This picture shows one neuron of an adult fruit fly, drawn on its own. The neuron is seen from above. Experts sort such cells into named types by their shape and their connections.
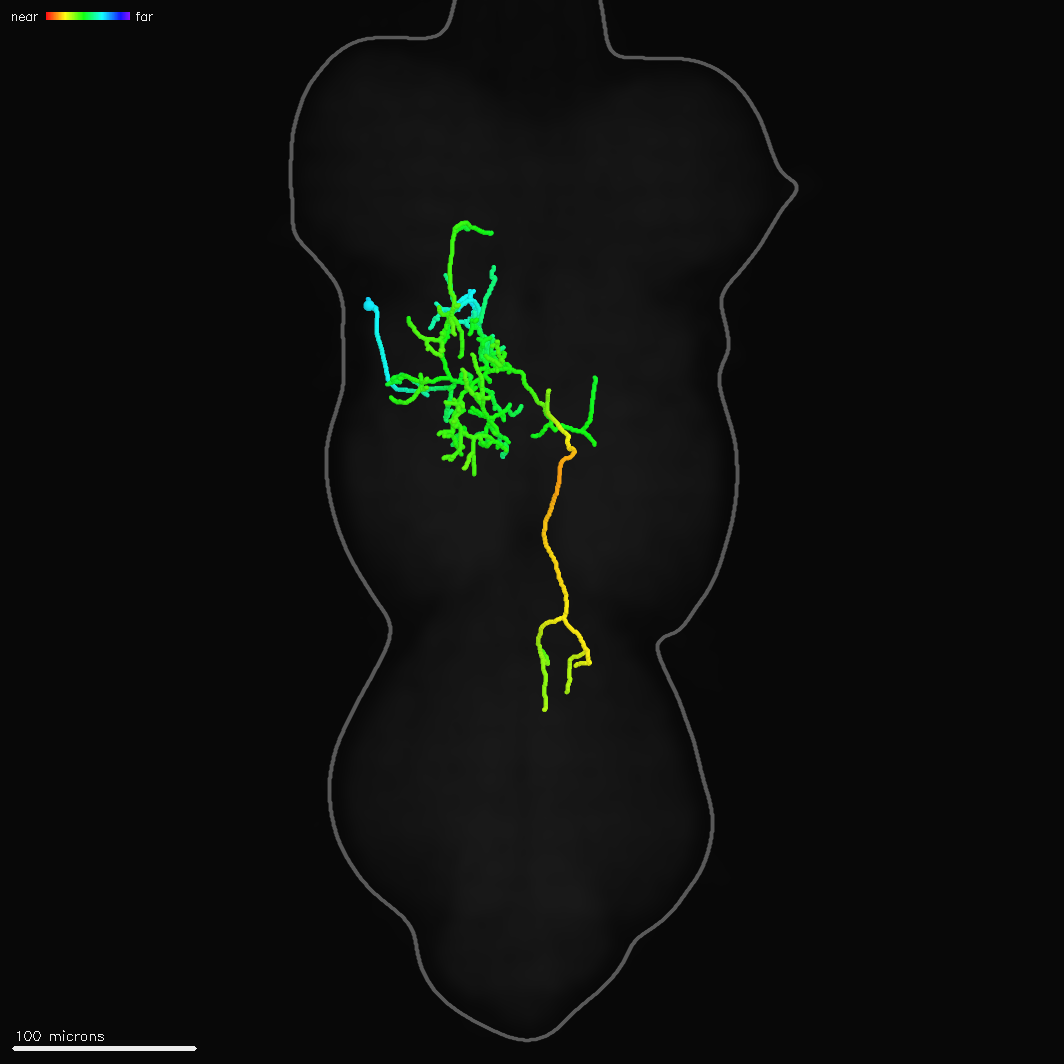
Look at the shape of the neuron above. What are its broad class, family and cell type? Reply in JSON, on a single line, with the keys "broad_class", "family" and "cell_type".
{"broad_class": "nerve-cord intrinsic neuron", "family": "hemilineage 08B", "cell_type": "IN08B083_b"}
